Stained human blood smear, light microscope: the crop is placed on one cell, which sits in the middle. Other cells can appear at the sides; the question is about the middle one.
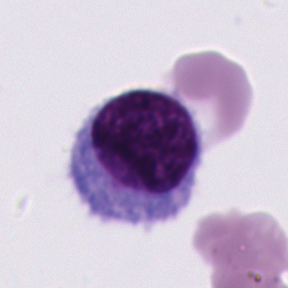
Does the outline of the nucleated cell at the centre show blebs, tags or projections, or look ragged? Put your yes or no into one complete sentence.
Yes, it is a rough outline that this cell has.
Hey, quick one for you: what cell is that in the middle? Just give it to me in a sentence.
In the central position of this crop, the cell is a hairy cell.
